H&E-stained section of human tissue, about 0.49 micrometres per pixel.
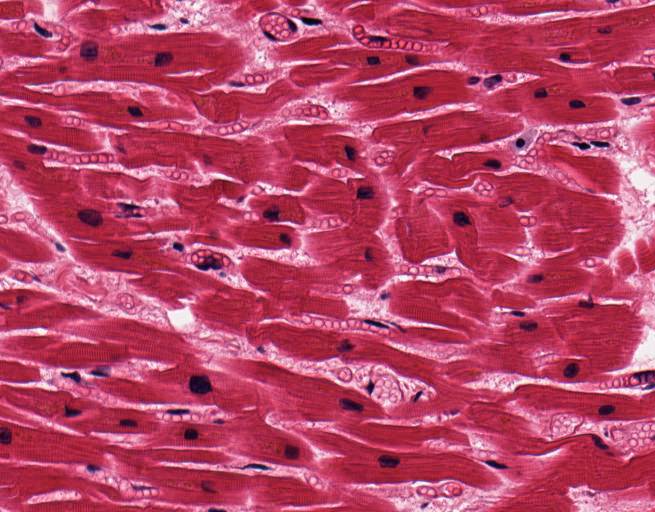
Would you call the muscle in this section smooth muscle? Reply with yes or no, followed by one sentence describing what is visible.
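No. The fibre cytoplasm is deeply eosinophilic and shows fine cross-striations.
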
